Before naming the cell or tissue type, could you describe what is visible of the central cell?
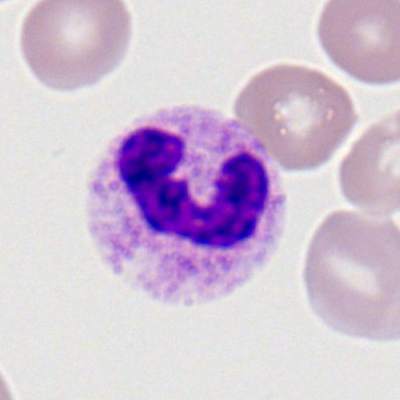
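One curved band makes up the nucleus, bent into a U shape that opens upward. No thin strands divide it into separate lobes. The cytoplasm is abundant and pale pink, with fine lilac-pink granules scattered throughout. This cell is a band neutrophil.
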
